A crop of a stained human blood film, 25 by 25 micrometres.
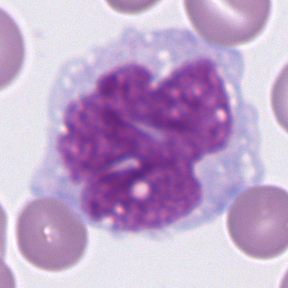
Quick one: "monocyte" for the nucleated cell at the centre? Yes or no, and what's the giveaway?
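Small clear vacuoles are scattered through the cytoplasm, and this speaks for monocyte.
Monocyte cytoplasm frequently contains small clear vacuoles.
The name monocyte fits. The broad rim of cytoplasm around the nucleus would suit either monocyte or hairy cell.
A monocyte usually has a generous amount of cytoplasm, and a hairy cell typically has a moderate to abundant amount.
The outline is irregular, with an uneven, ruffled border; the nucleus is a single folded, deeply indented mass rather than separate lobes; and no coarse orange-red or dark granules are present.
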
